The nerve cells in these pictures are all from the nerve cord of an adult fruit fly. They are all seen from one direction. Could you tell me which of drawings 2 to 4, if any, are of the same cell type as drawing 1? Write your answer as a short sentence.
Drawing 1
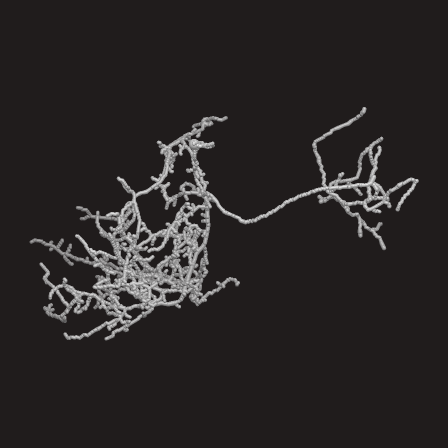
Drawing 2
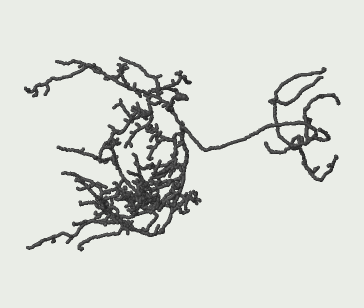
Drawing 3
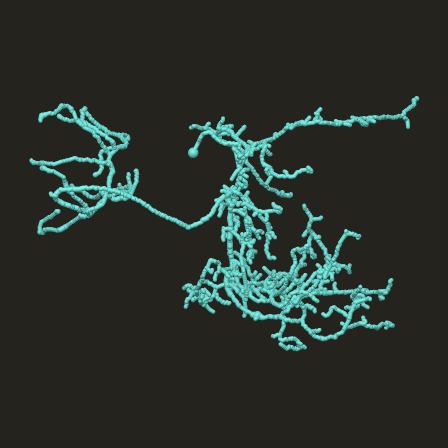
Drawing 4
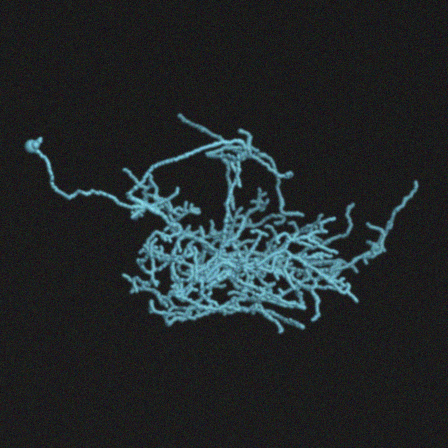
Drawing 2 and drawing 3 are of the same cell type.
